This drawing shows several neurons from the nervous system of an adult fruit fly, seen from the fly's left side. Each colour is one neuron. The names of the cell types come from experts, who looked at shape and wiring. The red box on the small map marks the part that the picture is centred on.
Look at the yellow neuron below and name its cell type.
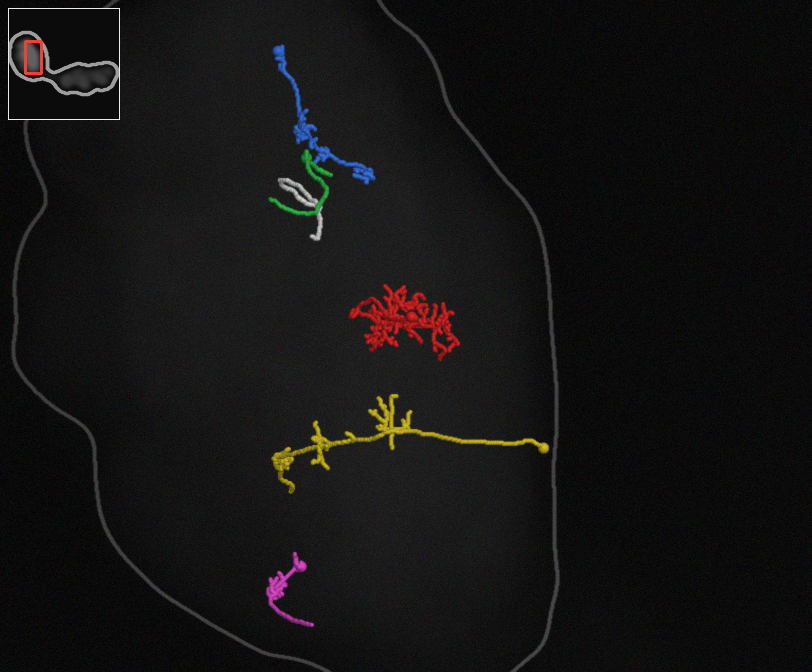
C2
